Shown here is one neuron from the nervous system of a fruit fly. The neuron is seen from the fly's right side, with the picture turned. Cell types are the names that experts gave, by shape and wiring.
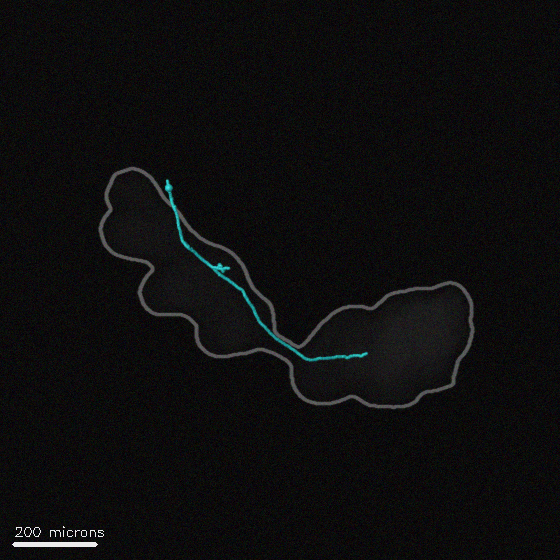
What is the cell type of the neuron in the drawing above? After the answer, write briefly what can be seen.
Its cell type is SApp01. This is a sensory neuron ascending to the brain. From left to right in the picture it spans about 500 microns. In this view it is about as wide as it is tall.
